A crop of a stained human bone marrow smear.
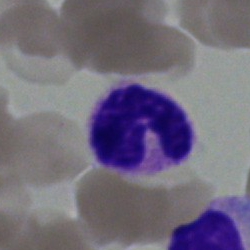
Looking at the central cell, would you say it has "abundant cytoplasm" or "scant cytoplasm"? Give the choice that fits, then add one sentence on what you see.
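Scant cytoplasm. The nucleus fills most of the cell.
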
